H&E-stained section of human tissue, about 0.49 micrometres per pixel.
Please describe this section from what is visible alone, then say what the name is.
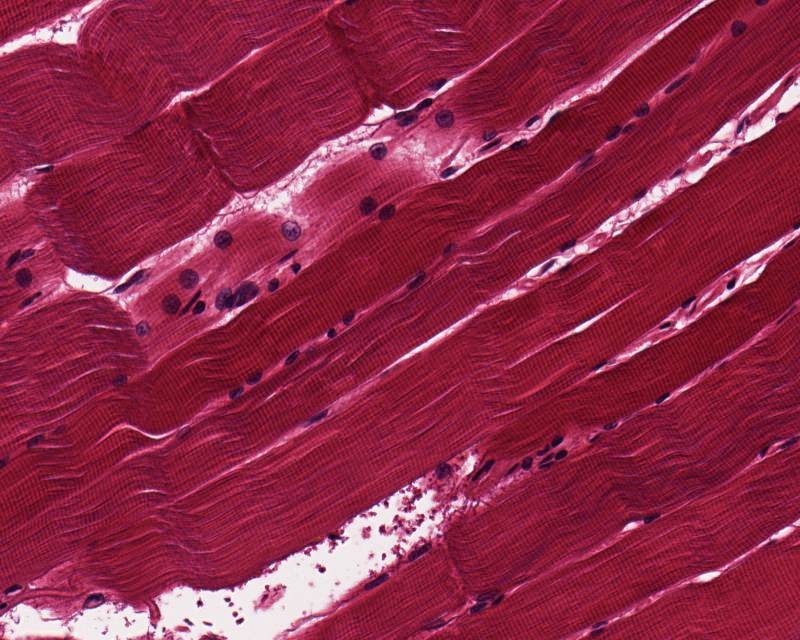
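Striations: fine and transverse, running along the fibres. Nuclei: mostly flattened and elongated, at the fibre edges. Cytoplasm: deep eosinophilic red. Narrow clefts between fibres: thin connective tissue strands with small spindle-shaped nuclei. This is skeletal muscle.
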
